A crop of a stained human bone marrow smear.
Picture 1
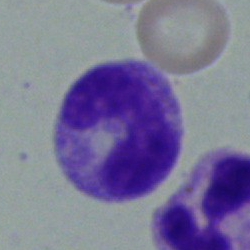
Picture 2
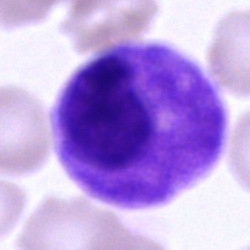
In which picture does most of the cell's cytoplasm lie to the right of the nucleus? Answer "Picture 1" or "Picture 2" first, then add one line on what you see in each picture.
Picture 2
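In picture 1: The visible cytoplasm is pale lilac and lies mainly toward the lower left.
In picture 2: The nucleus is set off-centre toward the left side of the cell.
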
